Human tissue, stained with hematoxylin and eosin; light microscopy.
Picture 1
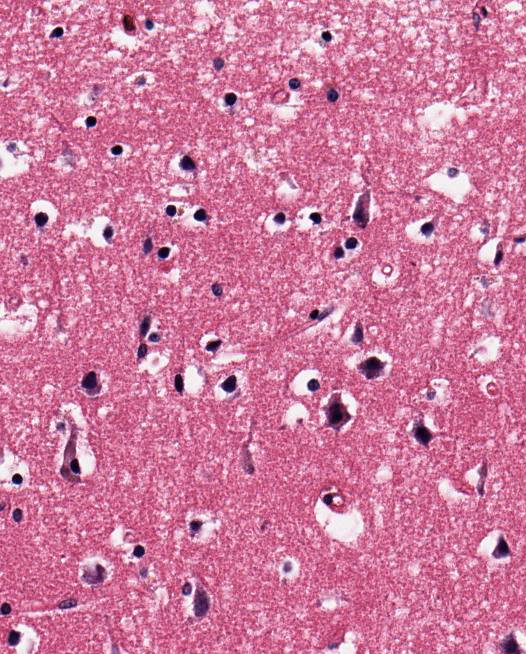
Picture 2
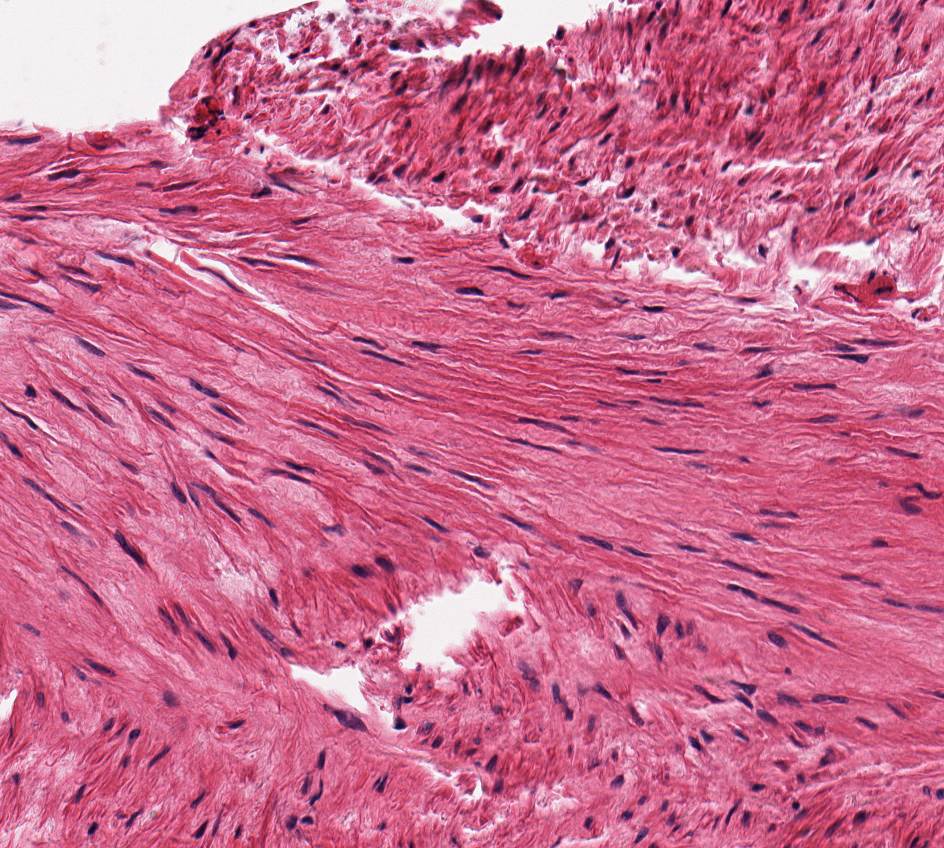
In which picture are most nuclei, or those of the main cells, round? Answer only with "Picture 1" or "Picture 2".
Picture 1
